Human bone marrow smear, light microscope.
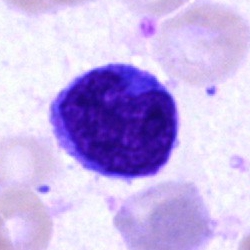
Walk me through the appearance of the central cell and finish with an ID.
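First, the outline is roughly round and its edge is smooth. Next, the cytoplasm makes only a thin blue rim around the nucleus. The cytoplasm holds no visible granules and no vacuoles. Last comes the name: blast.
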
